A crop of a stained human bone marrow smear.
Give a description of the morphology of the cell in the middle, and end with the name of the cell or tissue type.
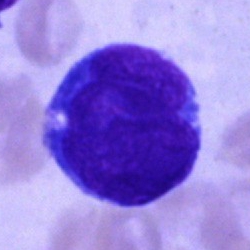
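Looking first at the outline, it is round and smooth. A curved cleft runs through the nucleus, dividing it into two parts that overlap. Around it, the cytoplasm forms only a thin, deep-blue rim. At the left edge of that cytoplasm I notice a small clear spot. So the cell is a blast.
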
